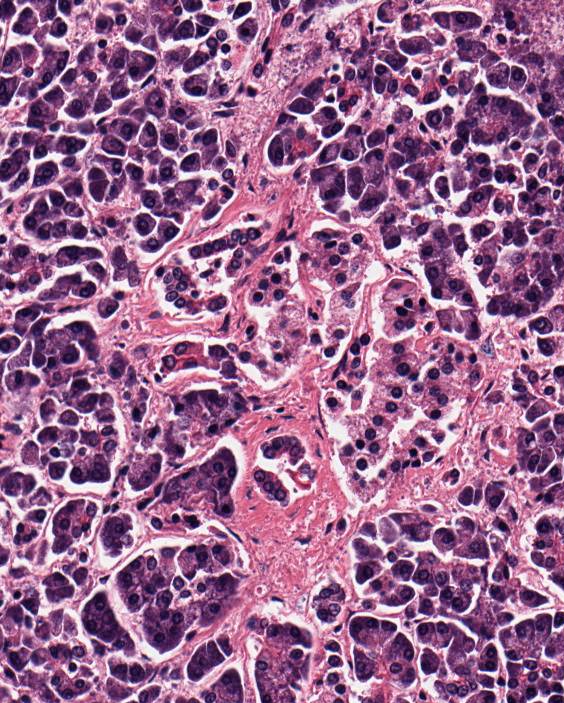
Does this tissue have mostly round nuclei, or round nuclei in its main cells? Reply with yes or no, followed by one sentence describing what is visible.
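Yes. The nuclei are round and fairly uniform from cell to cell.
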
